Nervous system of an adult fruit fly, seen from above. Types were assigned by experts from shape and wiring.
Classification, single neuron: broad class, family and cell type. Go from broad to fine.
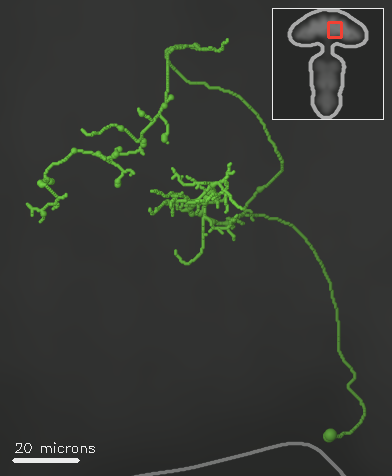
central-brain intrinsic neuron; hemilineage DL1_ventral; CL292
